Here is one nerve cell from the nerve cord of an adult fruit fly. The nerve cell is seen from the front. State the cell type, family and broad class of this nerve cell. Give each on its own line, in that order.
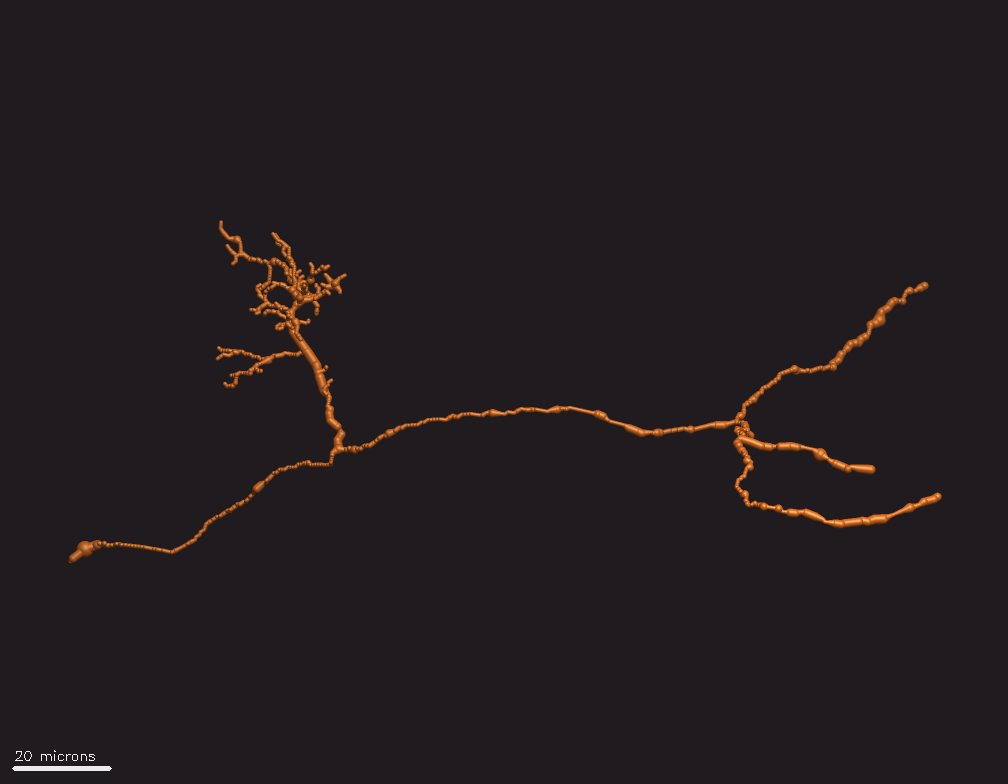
IN08B076
hemilineage 08B
nerve-cord intrinsic neuron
